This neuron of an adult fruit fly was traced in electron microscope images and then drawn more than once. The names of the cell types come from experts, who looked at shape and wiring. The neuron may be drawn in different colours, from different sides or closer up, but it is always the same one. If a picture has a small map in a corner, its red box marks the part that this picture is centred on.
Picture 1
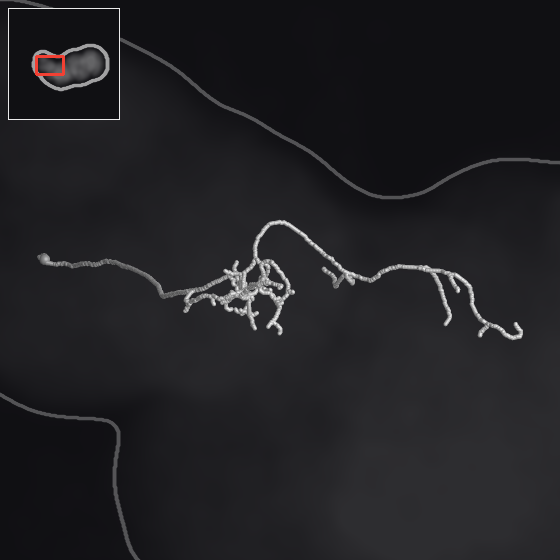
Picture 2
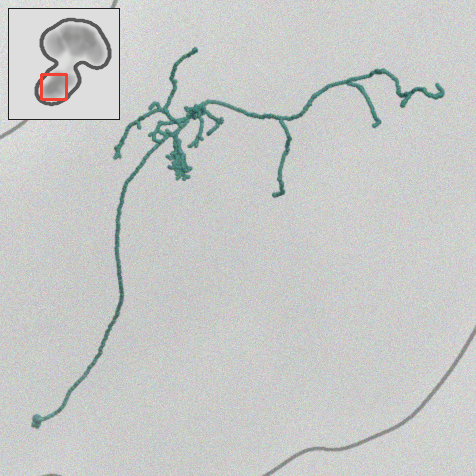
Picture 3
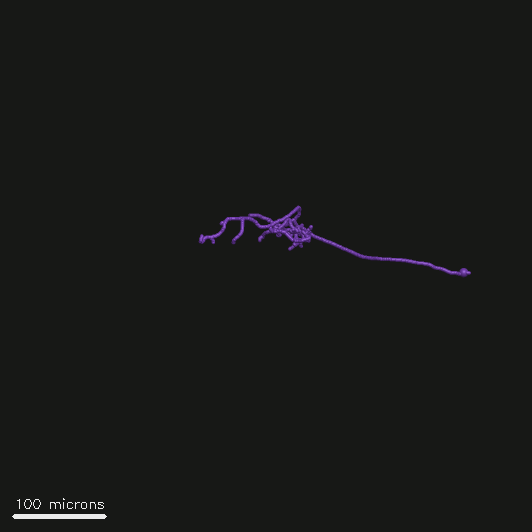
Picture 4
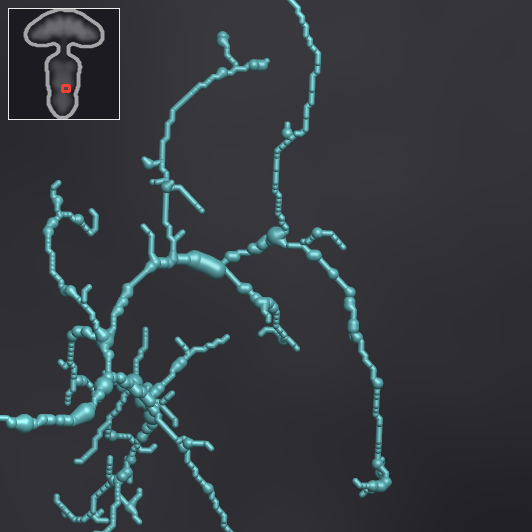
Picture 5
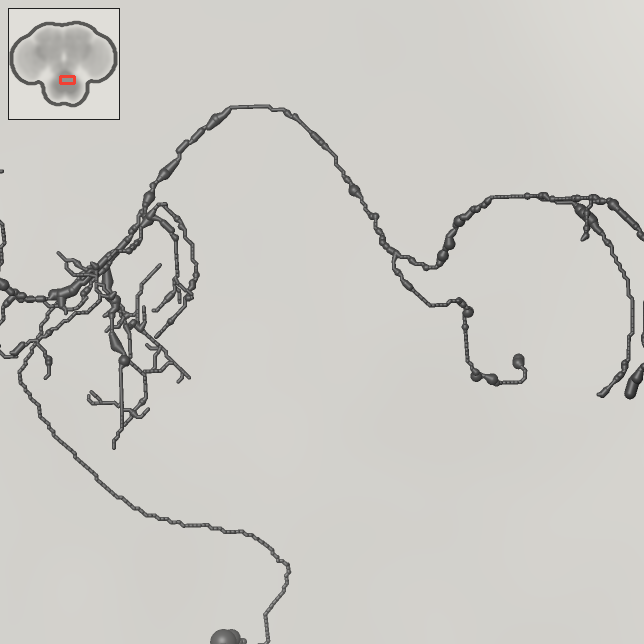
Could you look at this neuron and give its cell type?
IN06A124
